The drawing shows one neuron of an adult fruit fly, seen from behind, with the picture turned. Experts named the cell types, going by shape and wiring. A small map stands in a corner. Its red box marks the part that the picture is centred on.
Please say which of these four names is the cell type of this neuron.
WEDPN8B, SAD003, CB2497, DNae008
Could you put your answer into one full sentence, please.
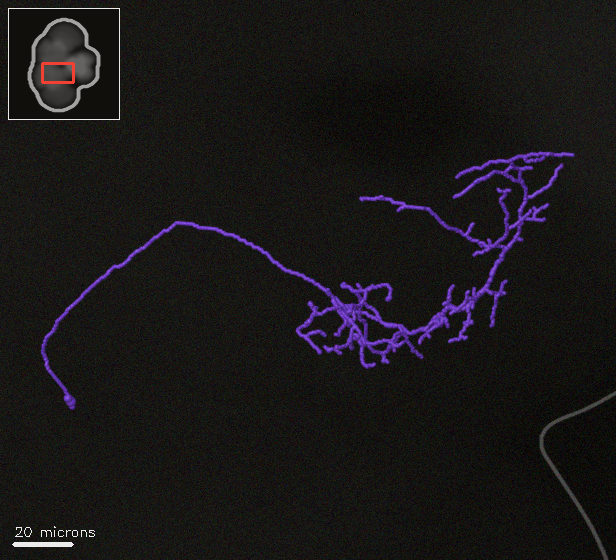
Among cell types, the one for this neuron is CB2497.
